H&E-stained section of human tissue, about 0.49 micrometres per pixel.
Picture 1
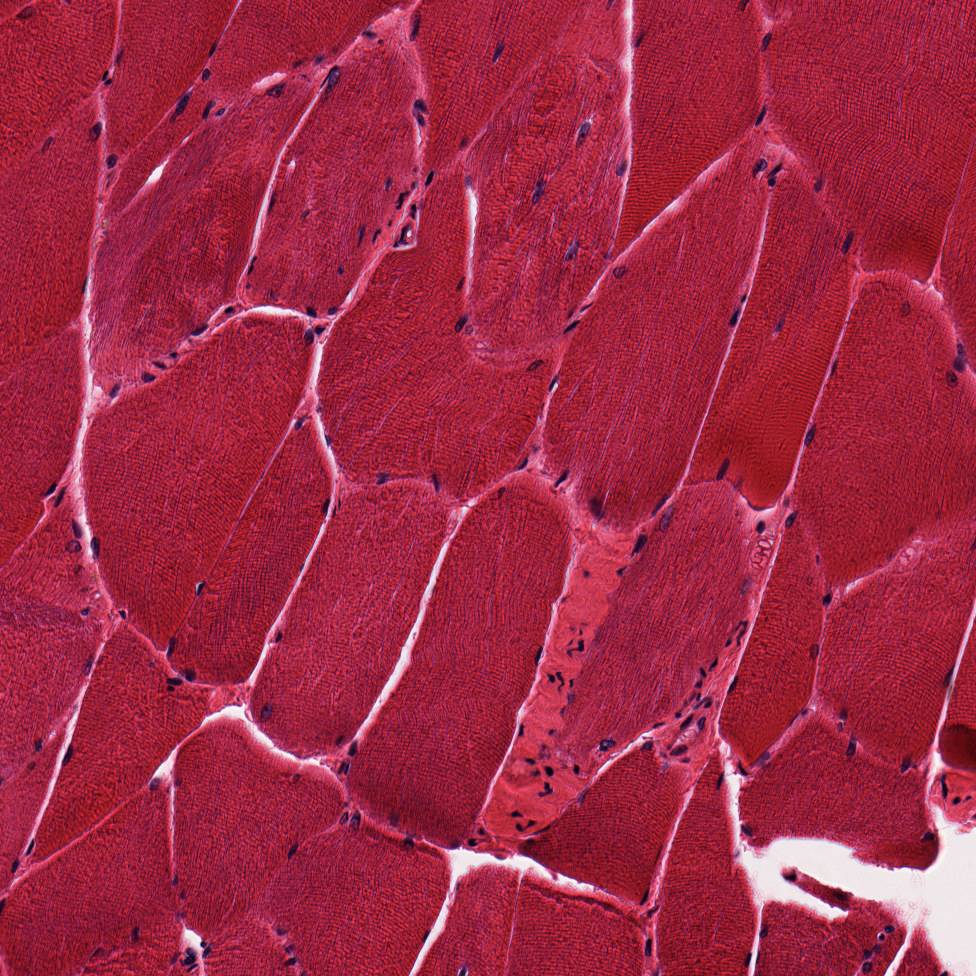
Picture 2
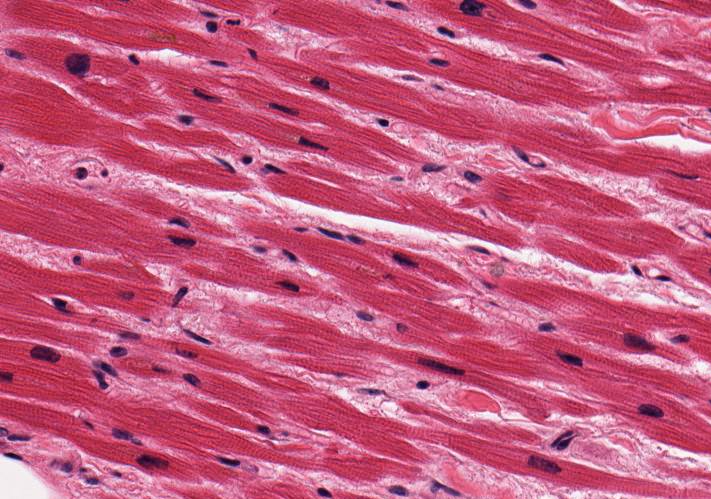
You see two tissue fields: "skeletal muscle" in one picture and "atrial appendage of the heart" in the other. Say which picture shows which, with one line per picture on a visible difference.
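The field in picture 1 comes from the skeletal muscle. The muscle nuclei lie at the edges of the fibres rather than in their centres.
The field in picture 2 comes from the atrial appendage of the heart. The muscle nuclei lie centrally within the fibres.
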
